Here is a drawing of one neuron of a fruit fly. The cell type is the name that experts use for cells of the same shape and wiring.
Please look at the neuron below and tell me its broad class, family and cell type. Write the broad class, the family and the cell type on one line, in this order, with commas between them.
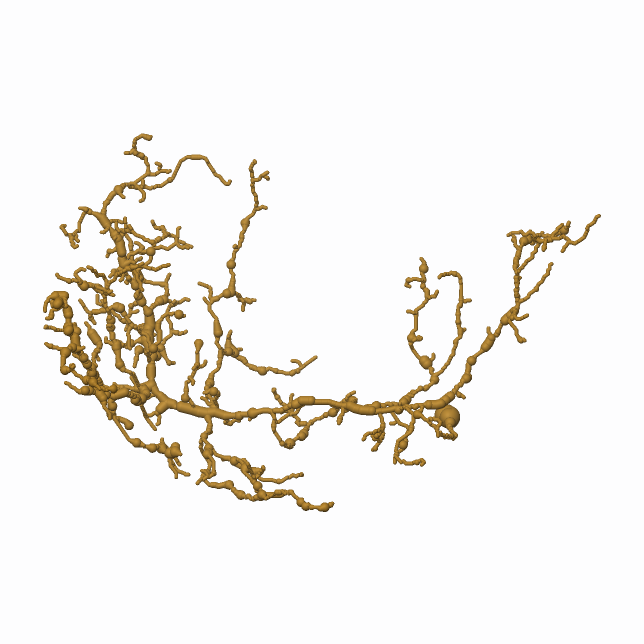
nerve-cord intrinsic neuron, hemilineage 13A, IN13A041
